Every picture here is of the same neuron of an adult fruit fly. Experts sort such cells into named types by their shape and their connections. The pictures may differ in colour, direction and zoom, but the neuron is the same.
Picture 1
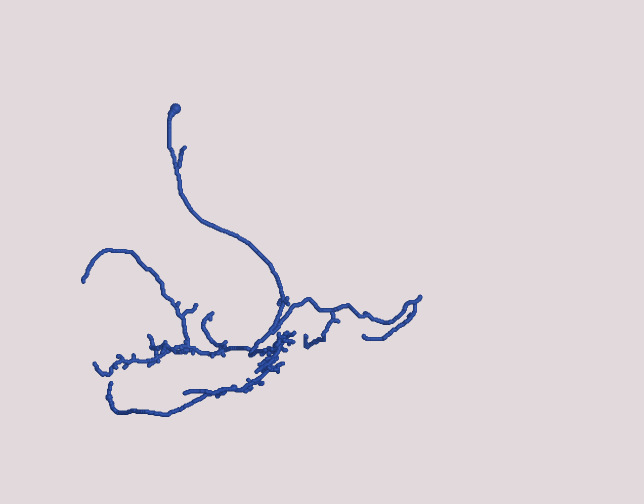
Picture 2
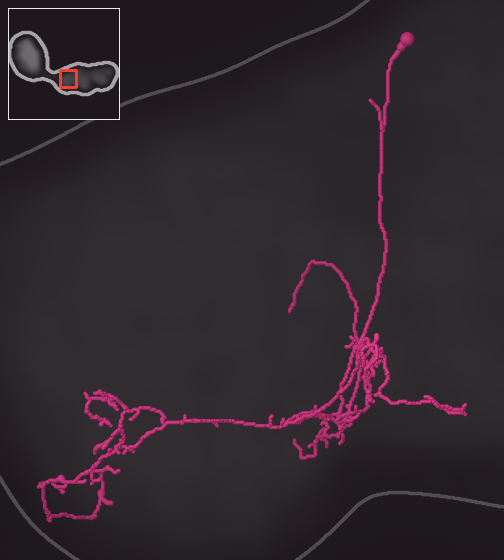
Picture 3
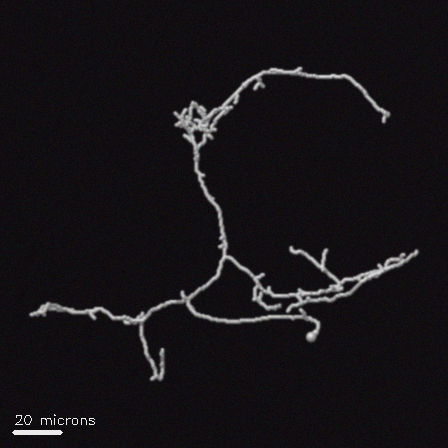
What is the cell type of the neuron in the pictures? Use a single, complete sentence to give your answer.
The cell type that fits this neuron is IN23B072.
